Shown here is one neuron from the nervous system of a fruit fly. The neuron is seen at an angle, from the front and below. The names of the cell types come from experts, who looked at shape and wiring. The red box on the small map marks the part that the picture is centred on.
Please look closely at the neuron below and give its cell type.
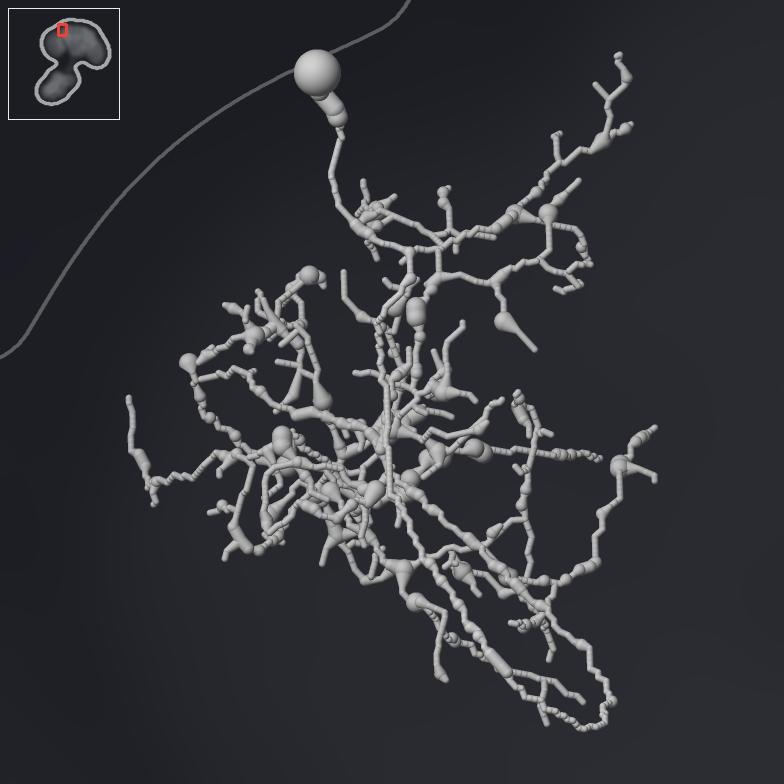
LHAV4g1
